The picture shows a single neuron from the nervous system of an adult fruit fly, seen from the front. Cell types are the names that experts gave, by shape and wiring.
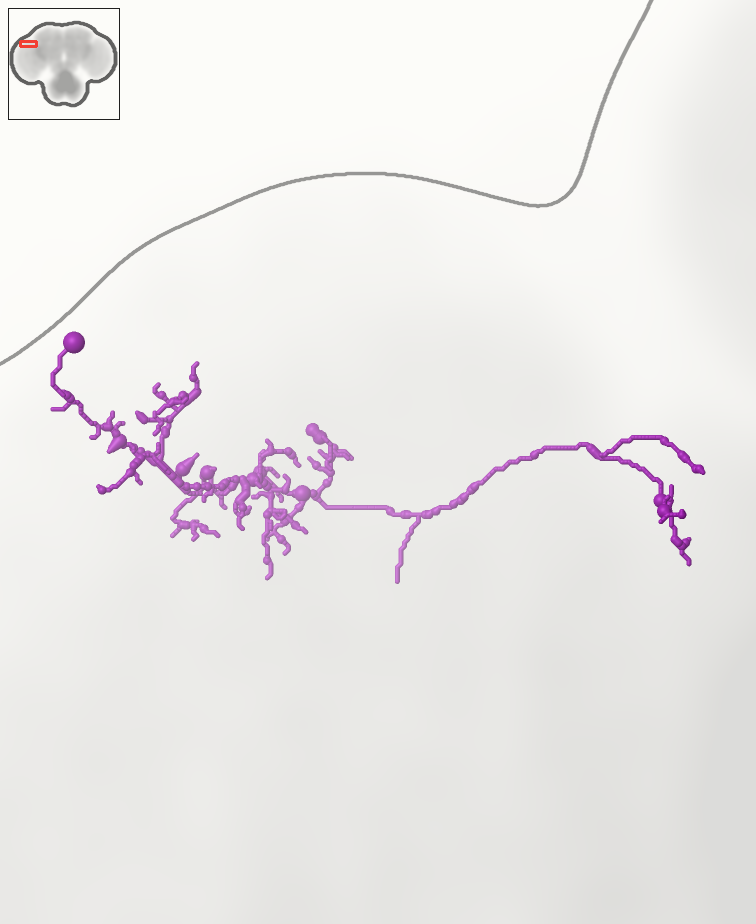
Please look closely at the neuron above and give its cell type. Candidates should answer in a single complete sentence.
The cell type that fits this neuron is TmY18.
